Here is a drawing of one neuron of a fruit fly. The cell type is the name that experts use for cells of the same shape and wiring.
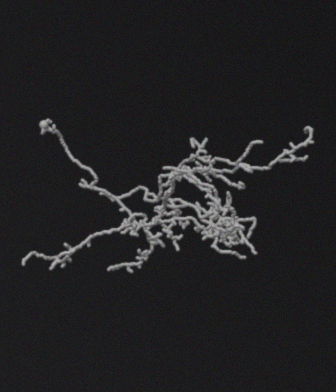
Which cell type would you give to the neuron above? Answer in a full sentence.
The cell type is CL250.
